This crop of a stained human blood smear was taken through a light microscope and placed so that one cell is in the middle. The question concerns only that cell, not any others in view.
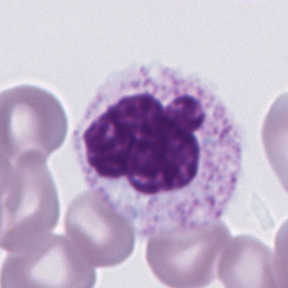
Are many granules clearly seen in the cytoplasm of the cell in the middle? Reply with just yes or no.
Yes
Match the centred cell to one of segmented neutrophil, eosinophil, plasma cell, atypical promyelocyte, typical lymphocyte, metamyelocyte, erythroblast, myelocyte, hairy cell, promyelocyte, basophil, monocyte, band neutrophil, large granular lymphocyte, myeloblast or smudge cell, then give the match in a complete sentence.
This particular crop is centered on a segmented neutrophil.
